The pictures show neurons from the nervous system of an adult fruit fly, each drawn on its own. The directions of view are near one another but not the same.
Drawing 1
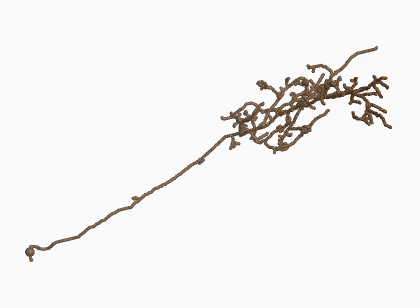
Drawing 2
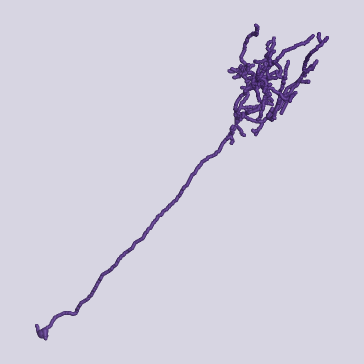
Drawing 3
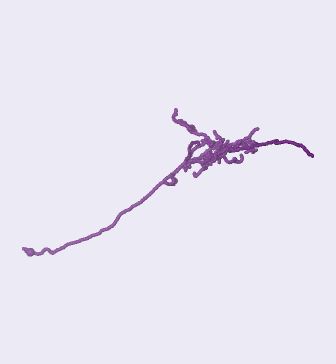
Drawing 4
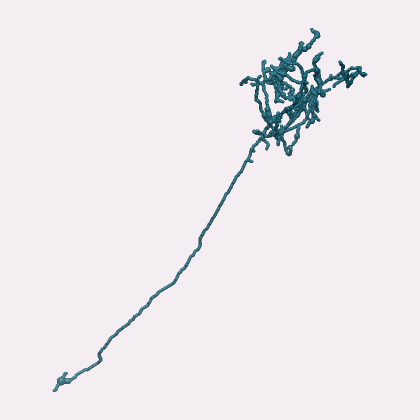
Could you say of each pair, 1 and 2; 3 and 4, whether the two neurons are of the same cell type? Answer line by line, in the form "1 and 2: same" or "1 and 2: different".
1 and 2: different
3 and 4: different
